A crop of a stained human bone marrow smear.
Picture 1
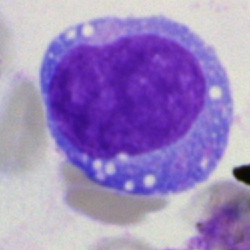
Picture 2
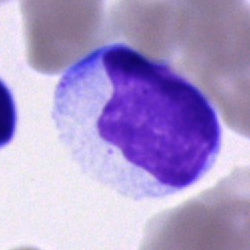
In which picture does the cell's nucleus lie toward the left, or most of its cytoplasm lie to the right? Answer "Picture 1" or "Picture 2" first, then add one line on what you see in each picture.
Picture 1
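What picture 1 shows: The nucleus sits toward the upper left, leaving a wider rim of cytoplasm at the lower right.
What picture 2 shows: The nucleus lies toward the right side of the cell.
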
